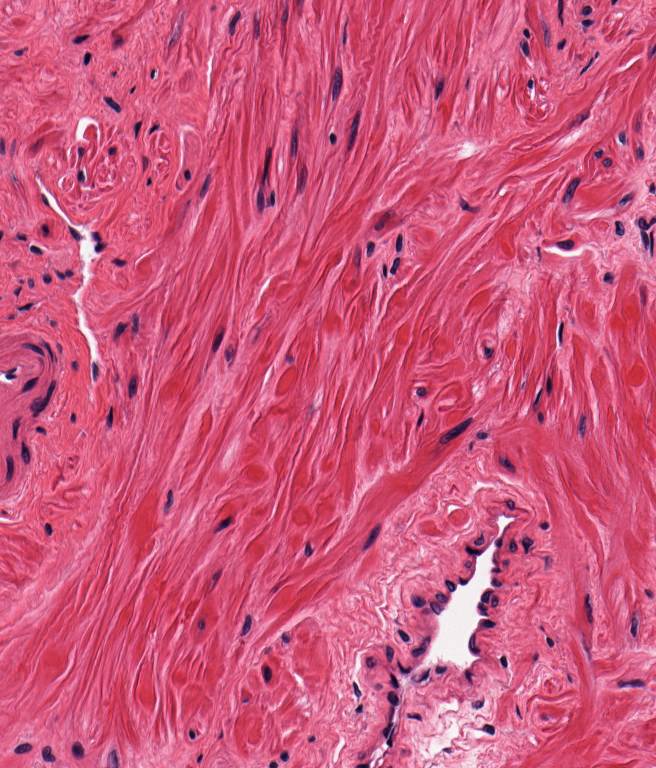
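Prostate, haematoxylin and eosin. Muscle bundles with strongly eosinophilic cytoplasm stain a deep pink throughout the field; their nuclei are elongated, dark and spindle-shaped, lying parallel to the fibres. Lower right: a small glandular unit whose narrow slit-like lumen, empty and white with no secretion inside, is lined by a single layer of cells with dark nuclei.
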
